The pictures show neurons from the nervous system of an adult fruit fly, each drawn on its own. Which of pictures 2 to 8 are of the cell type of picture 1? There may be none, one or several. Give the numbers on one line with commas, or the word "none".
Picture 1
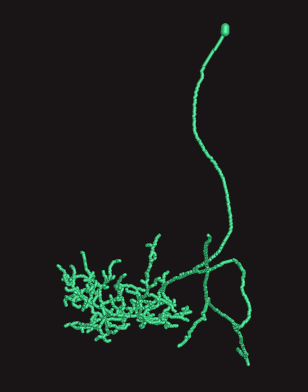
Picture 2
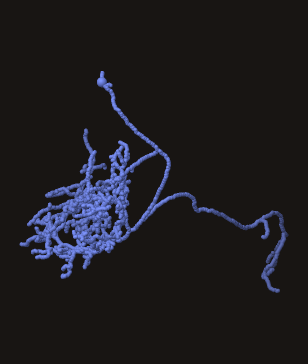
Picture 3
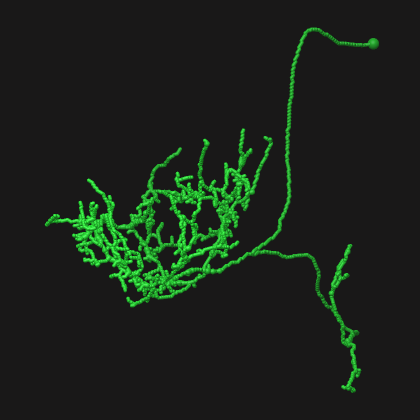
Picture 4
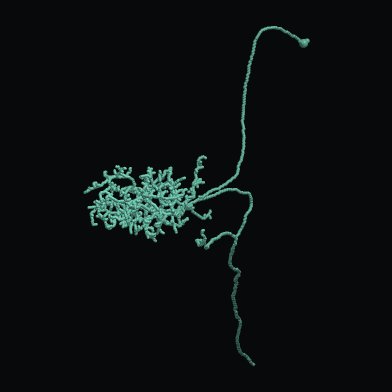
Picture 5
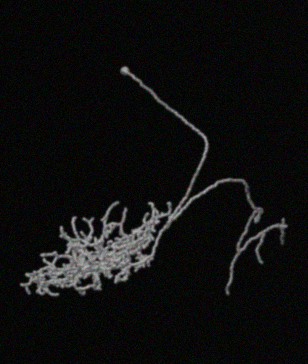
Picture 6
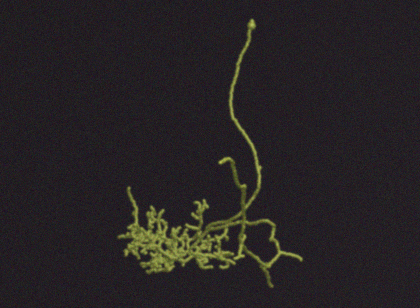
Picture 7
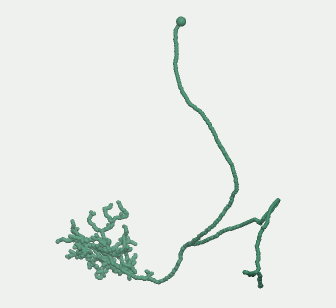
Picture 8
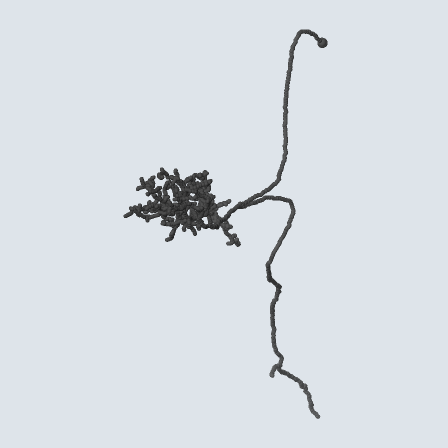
4, 5, 6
